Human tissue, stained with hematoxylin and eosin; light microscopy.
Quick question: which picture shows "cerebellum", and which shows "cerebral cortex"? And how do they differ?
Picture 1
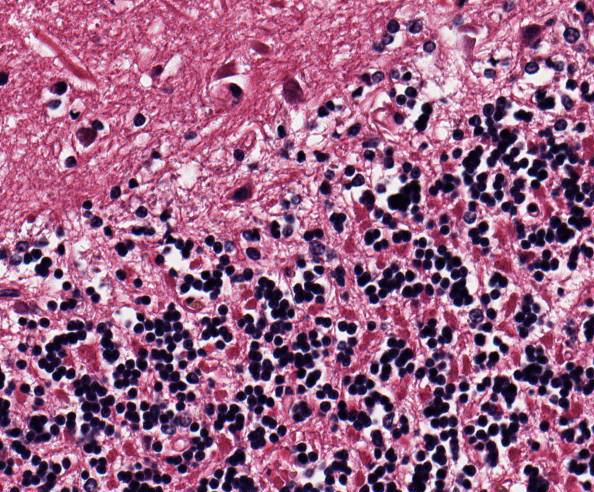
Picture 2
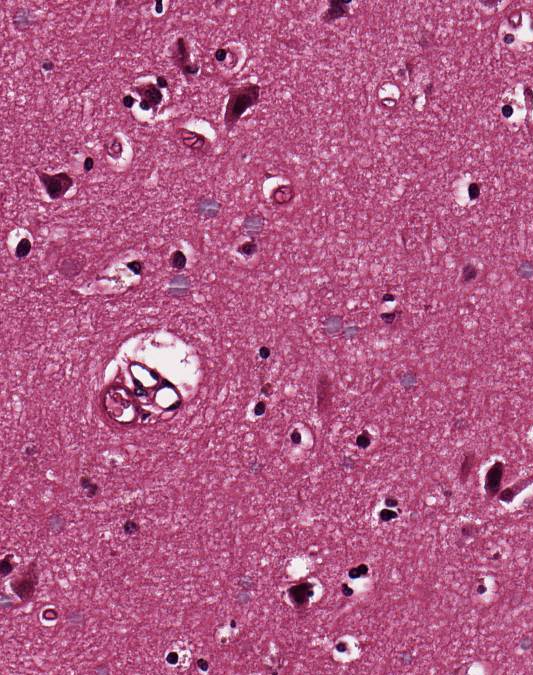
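Right, the cerebellum is the first picture and the cerebral cortex is the second. Picture 1 splits in two: a pale pink fibrillar zone at the upper left, and a densely cellular zone taking up the lower right and the bottom. That dense zone is packed with small, round, darkly stained nuclei with very little cytoplasm to see, and small irregular pink patches without nuclei are dotted among them. The pale zone has a finely fibrillar pink background and only a few scattered nuclei.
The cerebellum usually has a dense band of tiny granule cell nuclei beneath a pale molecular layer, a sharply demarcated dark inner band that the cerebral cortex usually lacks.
Picture 2, by contrast, is pink, finely granular and fibrillary neuropil across the whole field, with no organised units. Small round dark nuclei lie singly all through it, along with small pale grey-blue round bodies, and many cells have clear retraction halos parting them from the neuropil.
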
